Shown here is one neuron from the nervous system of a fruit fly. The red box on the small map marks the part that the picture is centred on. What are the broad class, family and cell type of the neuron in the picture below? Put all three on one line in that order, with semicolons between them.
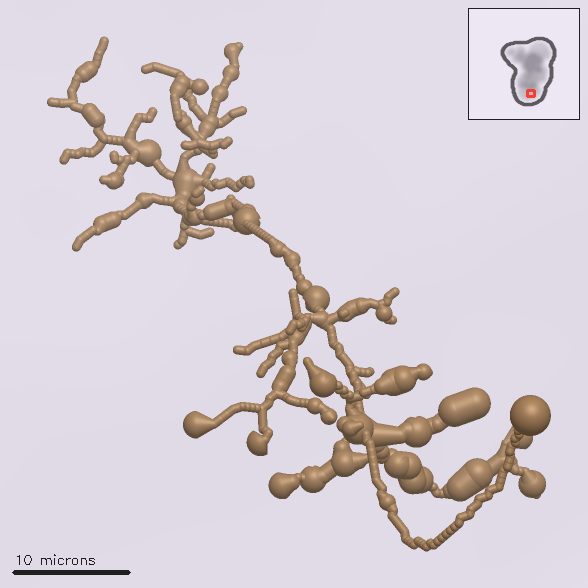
optic-lobe intrinsic neuron; Mi; Mi13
